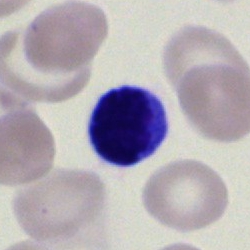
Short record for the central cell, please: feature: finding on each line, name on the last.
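Shape: round, with a smooth, even outline
Chromatin: dense, deep blue-purple
Cytoplasm: scant, at most a thin rim at the edge
Granules: none visible
Name: lymphocyte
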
